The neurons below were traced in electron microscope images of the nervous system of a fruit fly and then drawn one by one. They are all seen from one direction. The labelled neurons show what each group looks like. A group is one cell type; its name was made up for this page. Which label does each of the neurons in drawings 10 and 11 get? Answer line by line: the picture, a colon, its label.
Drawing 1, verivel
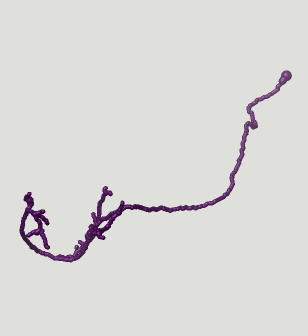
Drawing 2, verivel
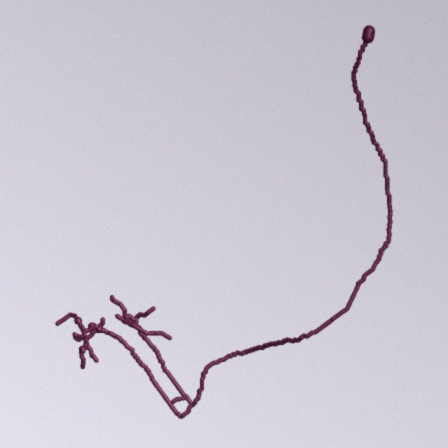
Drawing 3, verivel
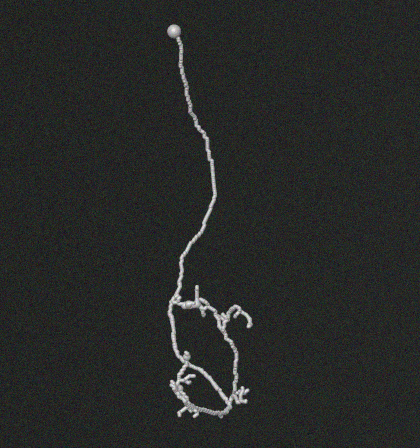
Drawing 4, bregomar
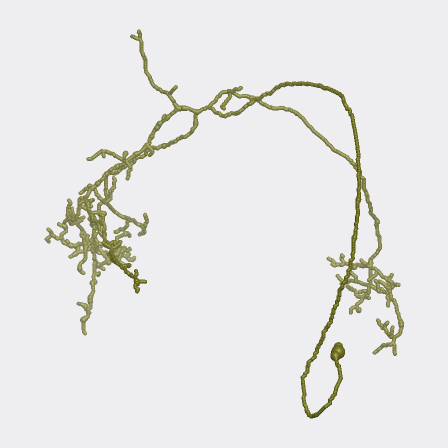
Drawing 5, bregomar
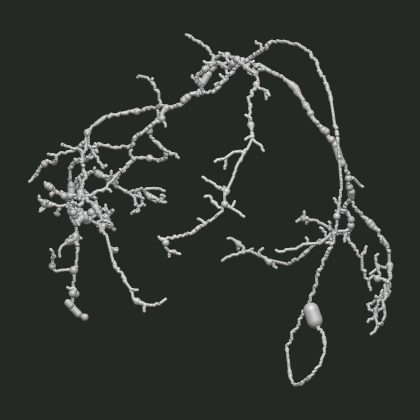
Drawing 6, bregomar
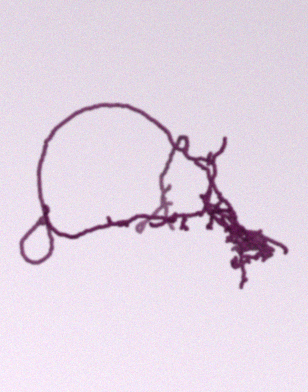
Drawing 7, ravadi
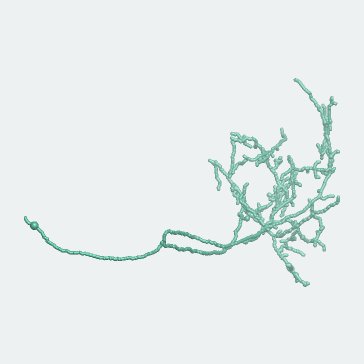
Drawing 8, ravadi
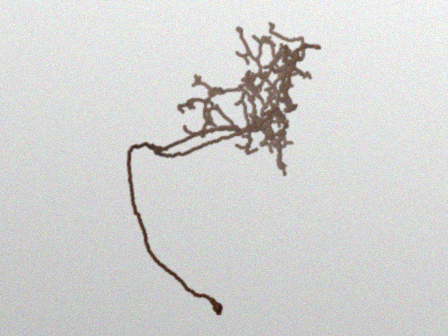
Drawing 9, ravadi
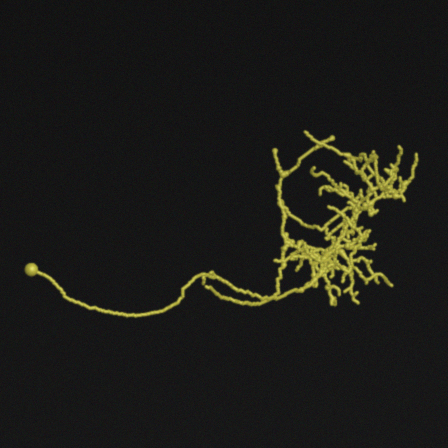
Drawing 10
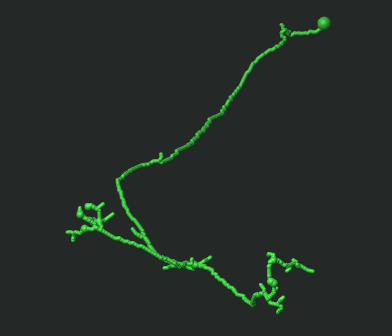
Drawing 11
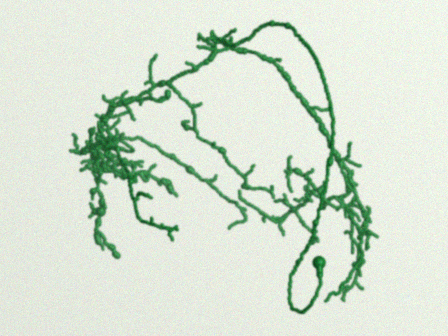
10: verivel
11: bregomar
